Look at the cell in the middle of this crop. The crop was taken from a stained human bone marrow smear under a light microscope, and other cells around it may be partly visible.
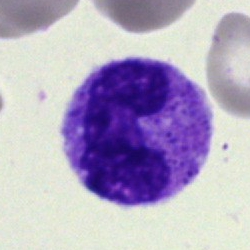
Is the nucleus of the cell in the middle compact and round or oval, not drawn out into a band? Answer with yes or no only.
No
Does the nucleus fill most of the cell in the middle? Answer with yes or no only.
Yes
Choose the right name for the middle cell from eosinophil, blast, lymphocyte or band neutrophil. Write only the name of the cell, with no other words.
band neutrophil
